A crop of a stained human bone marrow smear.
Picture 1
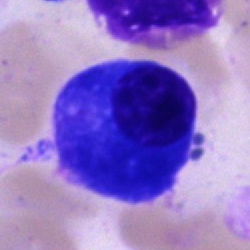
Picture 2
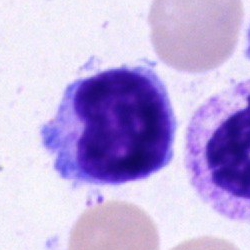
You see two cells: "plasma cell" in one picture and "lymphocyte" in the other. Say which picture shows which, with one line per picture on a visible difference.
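In picture 1 we see a plasma cell: The cytoplasm is abundant and takes up more of the cell than the nucleus.
In picture 2 we see a lymphocyte: The nucleus fills most of the cell.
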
